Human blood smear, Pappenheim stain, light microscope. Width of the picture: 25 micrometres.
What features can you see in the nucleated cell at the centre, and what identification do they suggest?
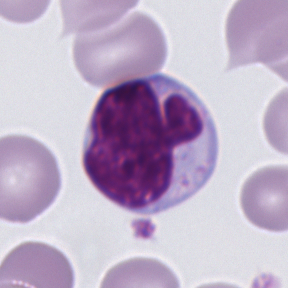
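The nucleus shows a deep notch at its upper right, which gives it a folded look. Its chromatin is dark purple and coarsely clumped. Pale blue-grey cytoplasm is widest on the right side, where a few fine purplish granules lie. The cell measures about 12 micrometres across, with a nucleus of about 11 micrometres filling about 70% of the cell's area. This is a large granular lymphocyte.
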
